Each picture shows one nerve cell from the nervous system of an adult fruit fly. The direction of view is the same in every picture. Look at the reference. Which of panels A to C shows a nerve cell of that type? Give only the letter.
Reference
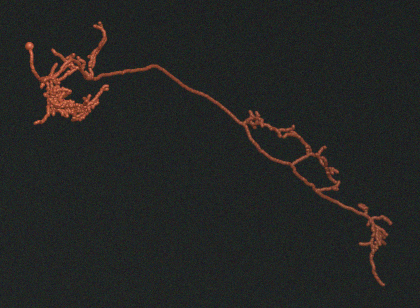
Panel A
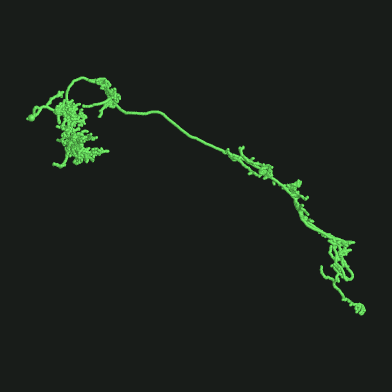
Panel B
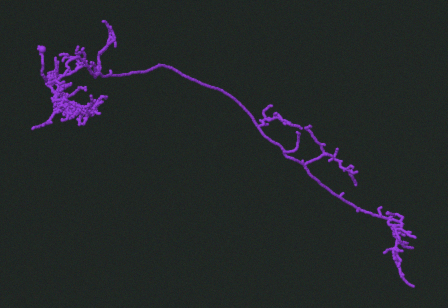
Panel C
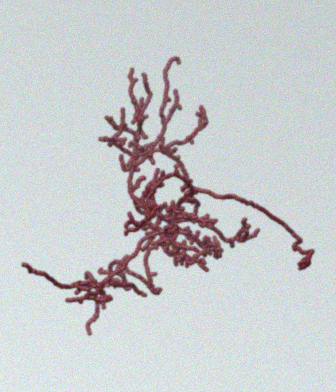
B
